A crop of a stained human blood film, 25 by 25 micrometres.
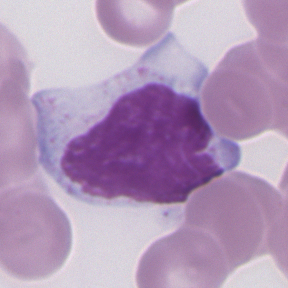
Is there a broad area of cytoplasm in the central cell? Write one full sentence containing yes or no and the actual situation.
Yes, there is a wide area of cytoplasm around the nucleus.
